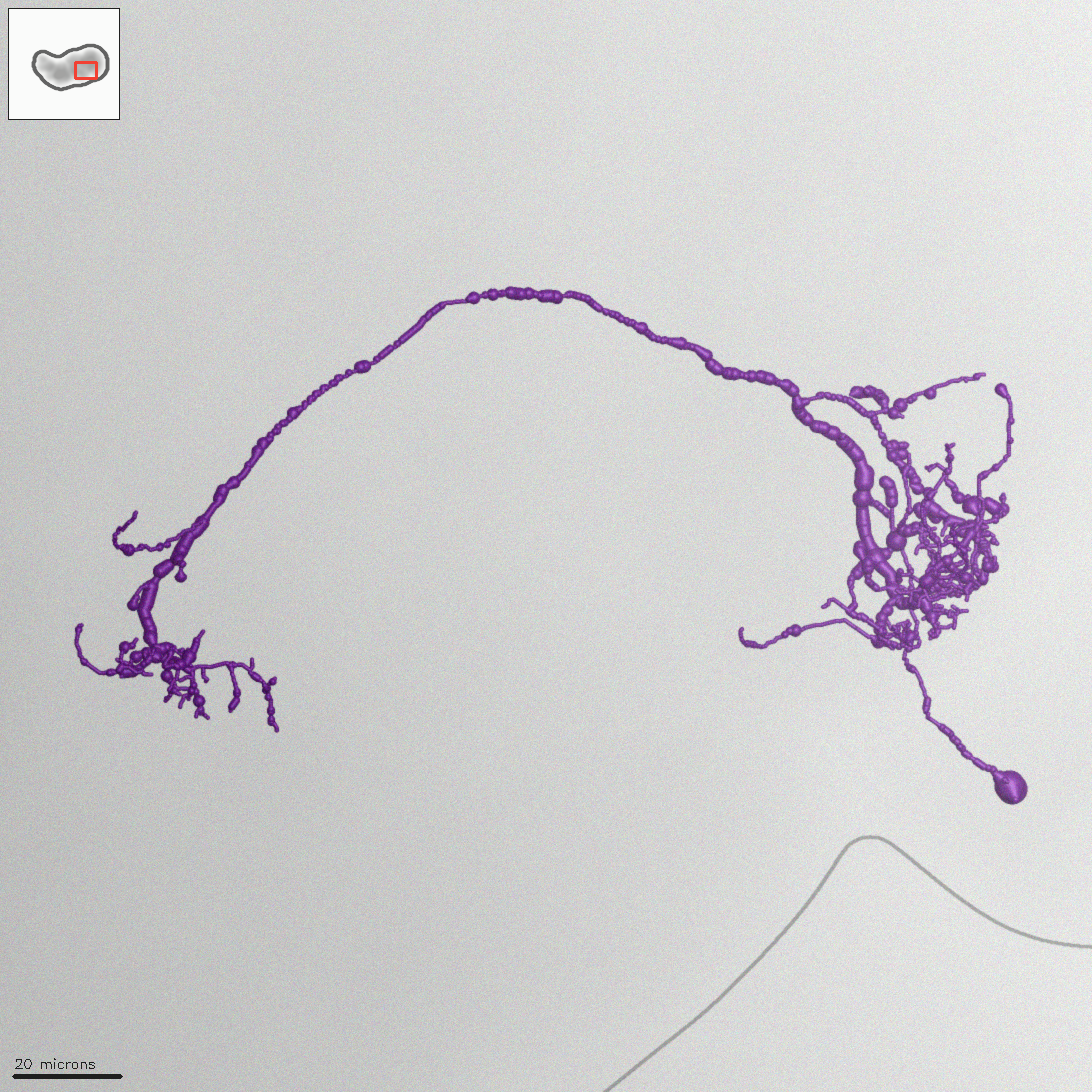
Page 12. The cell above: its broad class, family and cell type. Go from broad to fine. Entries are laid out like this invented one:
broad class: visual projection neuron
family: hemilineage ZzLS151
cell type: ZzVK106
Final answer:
broad class: central-brain intrinsic neuron
family: hemilineage ALv2
cell type: CB4083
